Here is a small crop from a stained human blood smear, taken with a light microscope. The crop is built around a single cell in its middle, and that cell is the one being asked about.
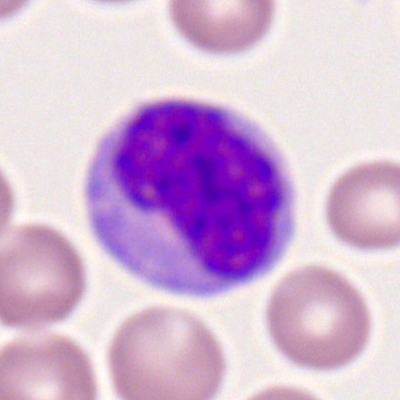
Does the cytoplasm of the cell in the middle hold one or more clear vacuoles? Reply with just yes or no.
No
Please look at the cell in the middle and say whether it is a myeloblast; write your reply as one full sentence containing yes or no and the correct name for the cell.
No, the cell placed in the centre is a monocyte and is not a myeloblast.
